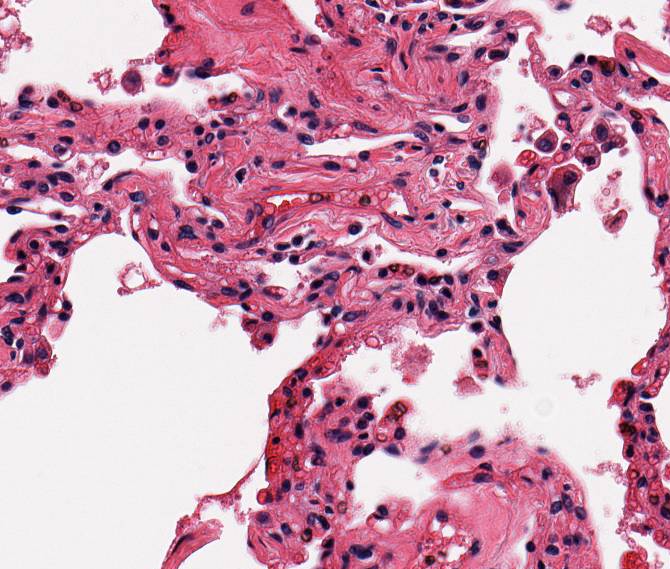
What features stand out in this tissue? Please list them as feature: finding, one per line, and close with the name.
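Bands: irregular, branching, pink, separating large empty white spaces
Pigment cells: coarse golden-brown granules, along band edges, most on right and lower parts
Nuclei in bands: mostly small, dark, oval to spindle-shaped
Glands and fat cells: absent
Name: lung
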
